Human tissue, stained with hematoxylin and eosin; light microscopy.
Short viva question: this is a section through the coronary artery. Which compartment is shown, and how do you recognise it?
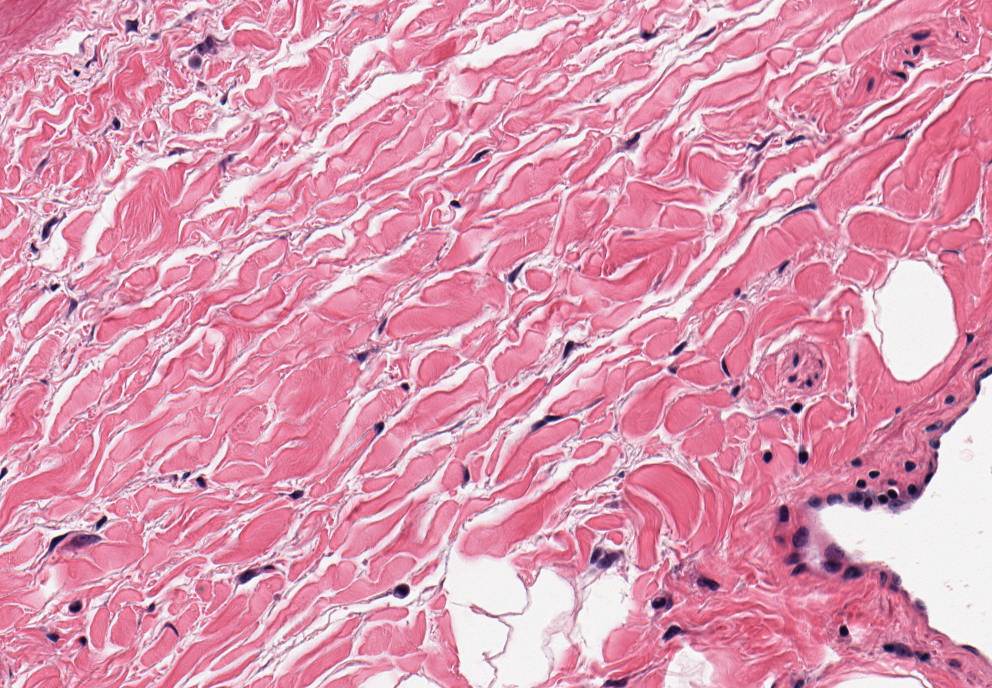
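Tunica adventitia. Collagen bundles throughout, parted by narrow white clefts; the stroma between them is sparsely cellular, with scattered small dark elongated nuclei.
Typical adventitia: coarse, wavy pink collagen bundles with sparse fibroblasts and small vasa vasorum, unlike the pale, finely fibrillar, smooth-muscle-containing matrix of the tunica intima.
Lower right: empty space bordered by a single row of cells with dark rounded nuclei. Right centre: small round profile holding a cluster of nuclei.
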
